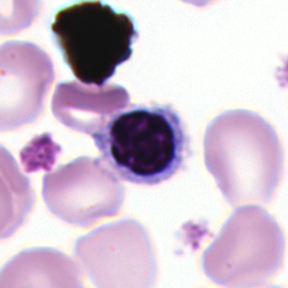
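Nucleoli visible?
None.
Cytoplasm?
Thin rim of pale bluish-lilac around the nucleus; no granules.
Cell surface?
Fringed by fine hair-like projections.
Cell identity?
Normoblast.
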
